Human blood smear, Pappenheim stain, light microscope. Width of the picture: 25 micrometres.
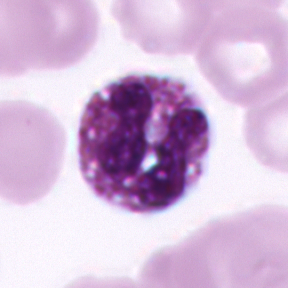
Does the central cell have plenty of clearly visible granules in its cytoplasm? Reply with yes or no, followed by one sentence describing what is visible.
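Yes. Coarse dark purple granules are scattered throughout the cytoplasm.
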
